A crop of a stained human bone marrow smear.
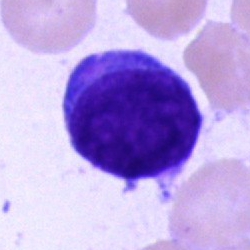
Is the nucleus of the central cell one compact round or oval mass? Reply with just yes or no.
Yes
